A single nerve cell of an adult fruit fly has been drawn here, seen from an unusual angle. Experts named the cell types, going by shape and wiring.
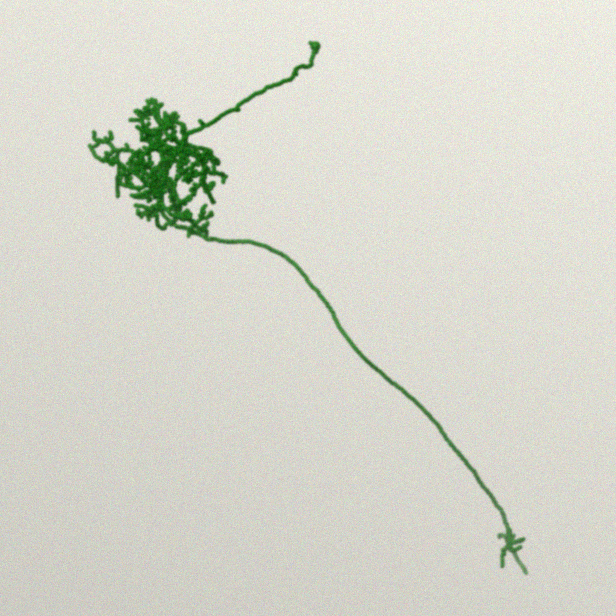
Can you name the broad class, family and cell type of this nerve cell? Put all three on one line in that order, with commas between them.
descending neuron, DNge, DNge057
